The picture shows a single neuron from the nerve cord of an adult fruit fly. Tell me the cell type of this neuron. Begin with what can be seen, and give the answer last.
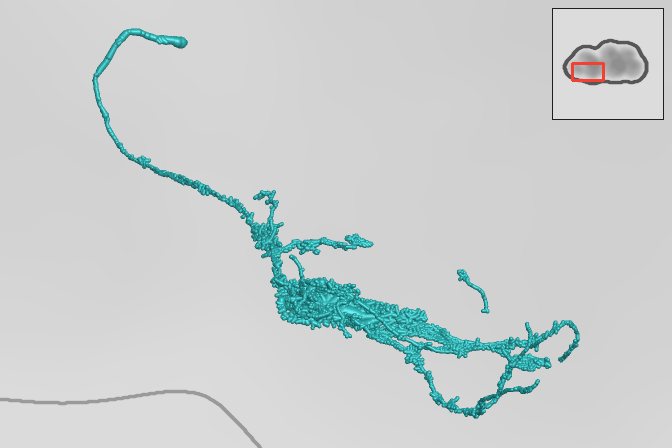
The picture shows dozens of branch ends. As drawn here it is wider than it is tall. Its broad class is motor neuron of the nerve cord. The cell type is Acc. tr flexor MN.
